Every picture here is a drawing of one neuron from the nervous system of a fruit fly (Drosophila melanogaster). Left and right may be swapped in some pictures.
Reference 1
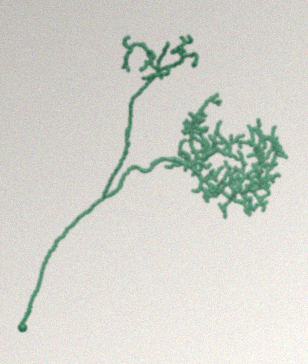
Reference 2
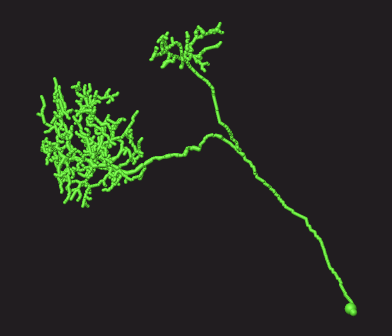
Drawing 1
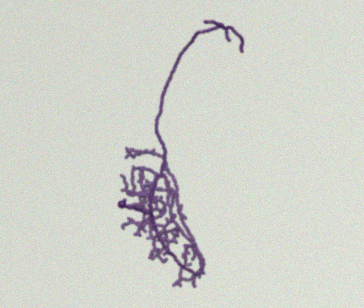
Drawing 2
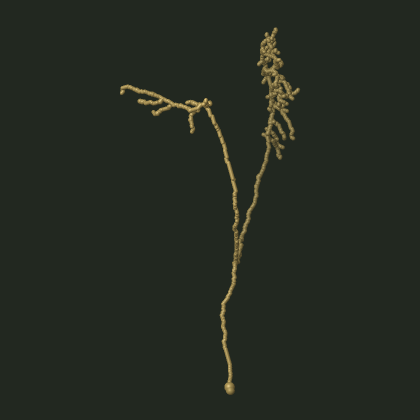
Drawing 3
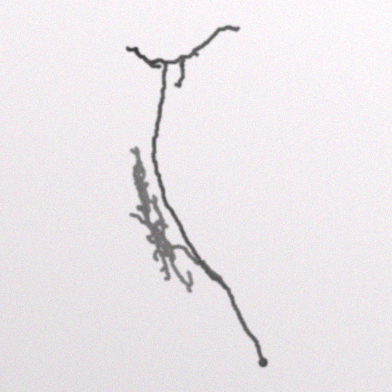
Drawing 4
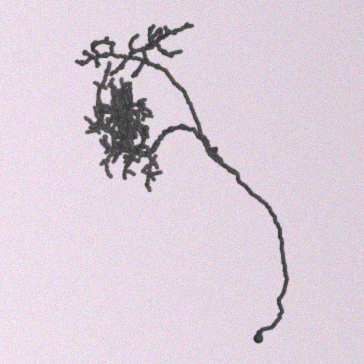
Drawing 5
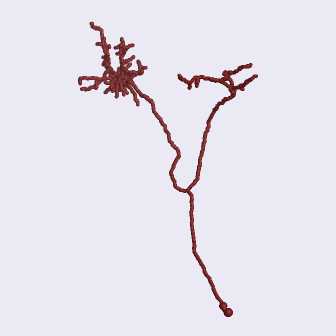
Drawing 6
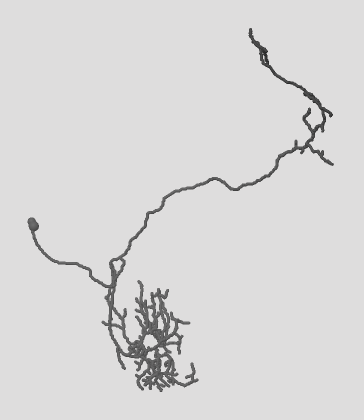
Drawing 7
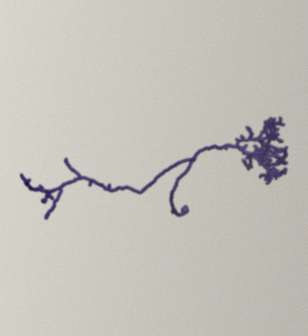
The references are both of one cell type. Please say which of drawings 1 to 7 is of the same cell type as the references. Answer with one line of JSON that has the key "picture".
{"picture": 4}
